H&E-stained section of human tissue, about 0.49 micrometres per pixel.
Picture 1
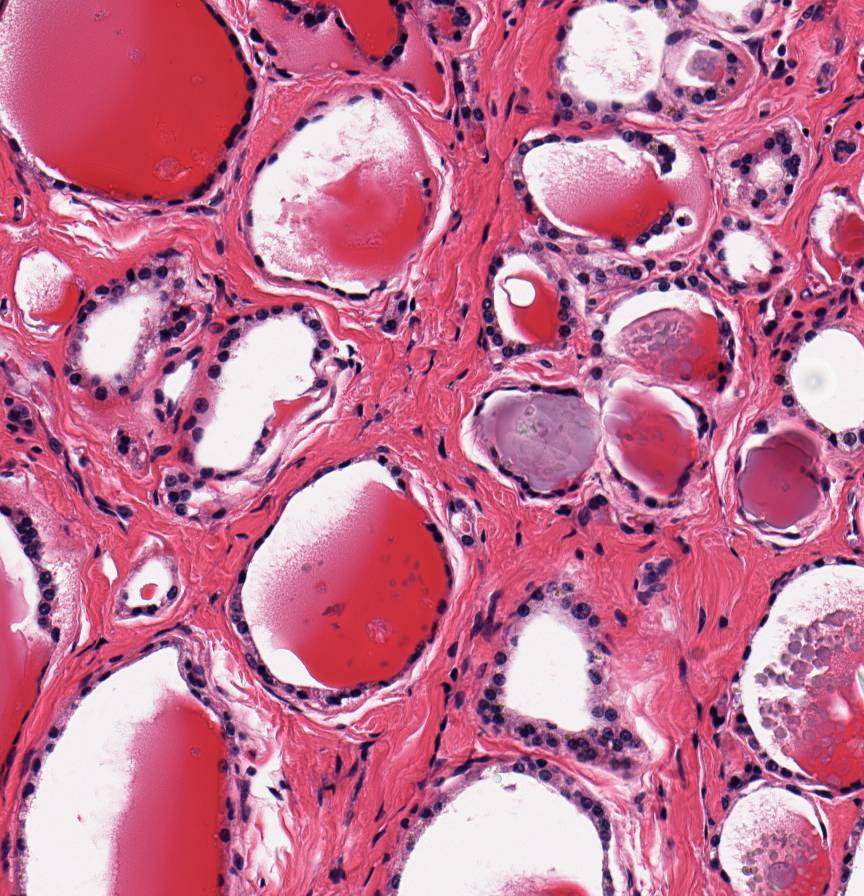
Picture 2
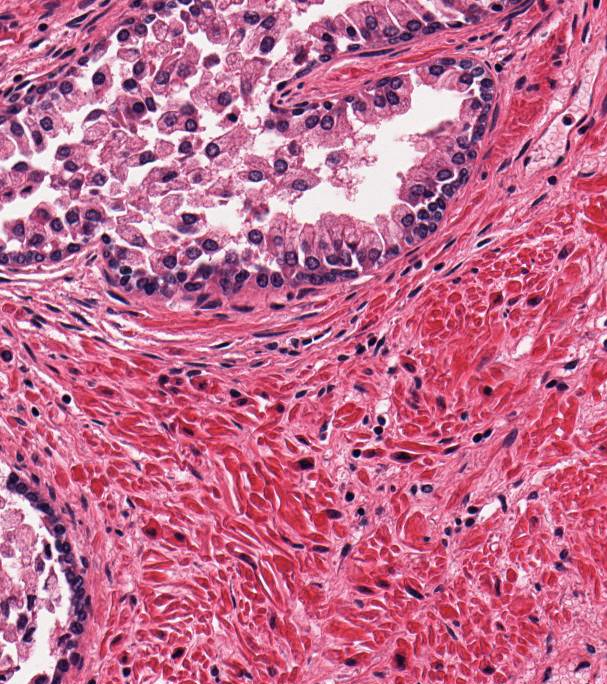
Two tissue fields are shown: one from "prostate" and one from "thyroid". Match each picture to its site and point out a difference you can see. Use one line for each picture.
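Picture 1: thyroid. Each follicle is lined by a single layer of flattened to cuboidal cells with dark round nuclei.
Picture 2: prostate. Along the lower border of the upper gland, a row of small, dark, flattened nuclei lies beneath the columnar cells.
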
